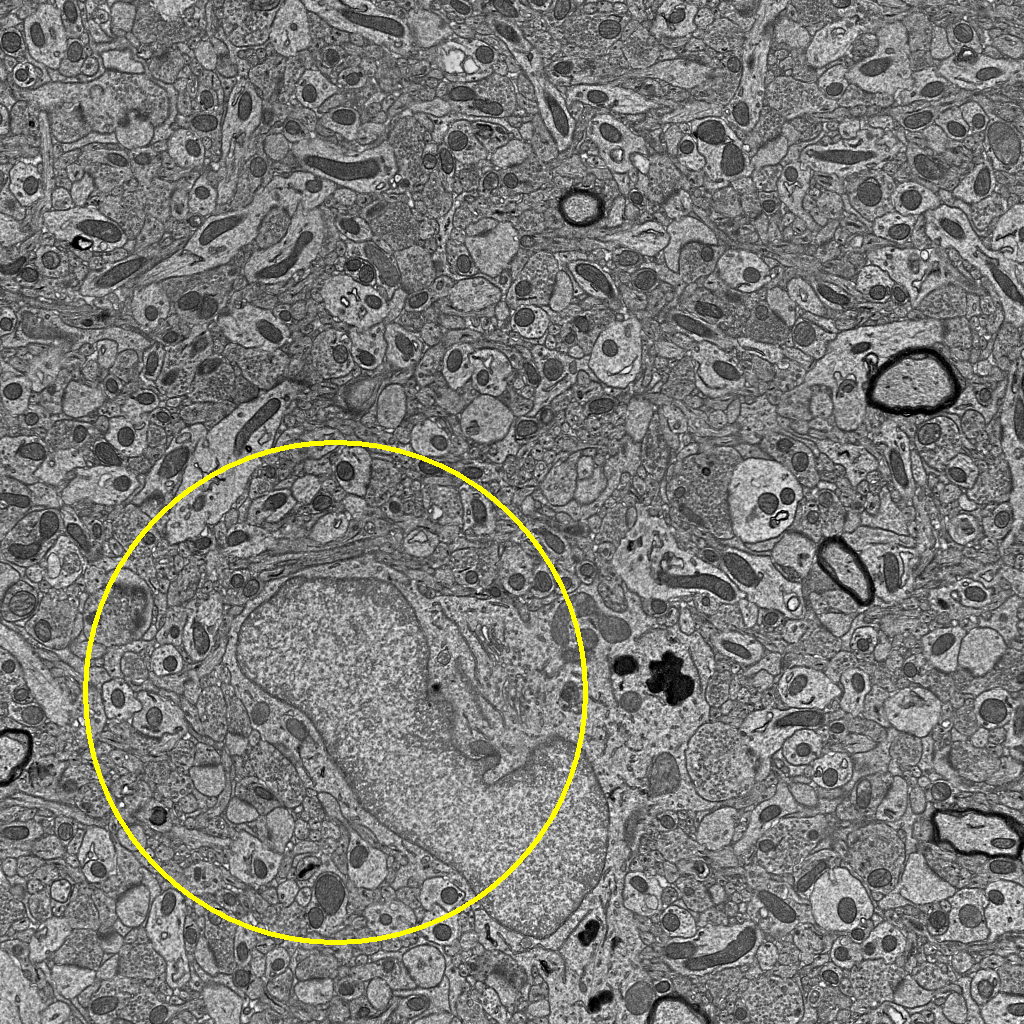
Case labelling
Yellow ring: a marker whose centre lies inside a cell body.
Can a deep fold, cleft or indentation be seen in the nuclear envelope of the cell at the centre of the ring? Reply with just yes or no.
Yes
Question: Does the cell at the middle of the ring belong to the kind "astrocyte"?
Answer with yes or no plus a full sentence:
Yes, in this picture the cell at the middle of the yellow ring belongs to that kind.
